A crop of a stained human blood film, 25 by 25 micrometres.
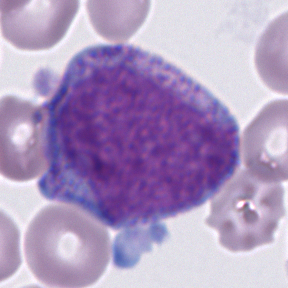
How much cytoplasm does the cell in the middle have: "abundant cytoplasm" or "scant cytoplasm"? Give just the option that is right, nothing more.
Scant cytoplasm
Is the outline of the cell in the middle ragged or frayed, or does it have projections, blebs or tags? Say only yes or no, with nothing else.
Yes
